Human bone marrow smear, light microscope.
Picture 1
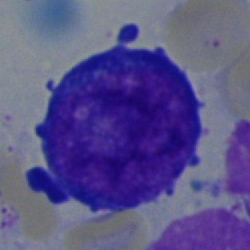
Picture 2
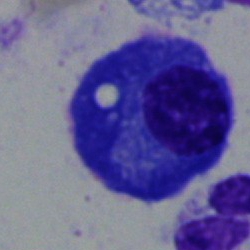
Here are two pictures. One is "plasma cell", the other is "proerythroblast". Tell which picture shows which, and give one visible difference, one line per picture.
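In picture 1 we see a proerythroblast: The cytoplasm is a scant, deep blue rim.
In picture 2 we see a plasma cell: The cytoplasm is abundant and stains a deep blue.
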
